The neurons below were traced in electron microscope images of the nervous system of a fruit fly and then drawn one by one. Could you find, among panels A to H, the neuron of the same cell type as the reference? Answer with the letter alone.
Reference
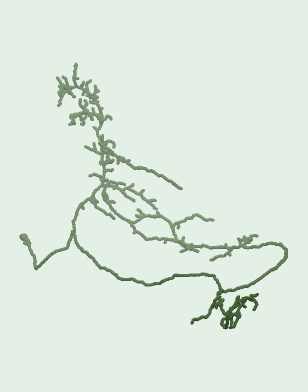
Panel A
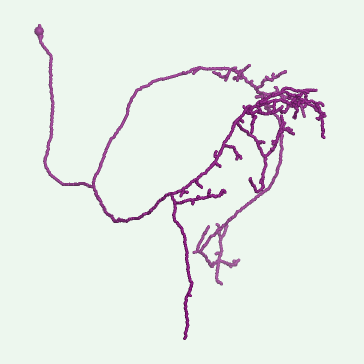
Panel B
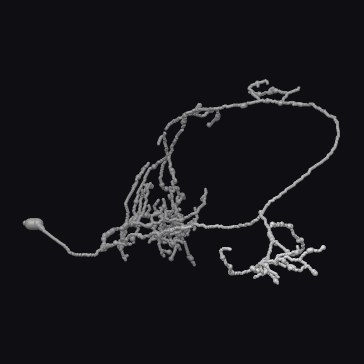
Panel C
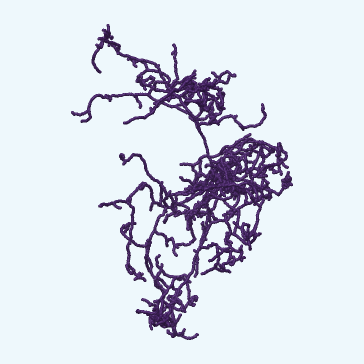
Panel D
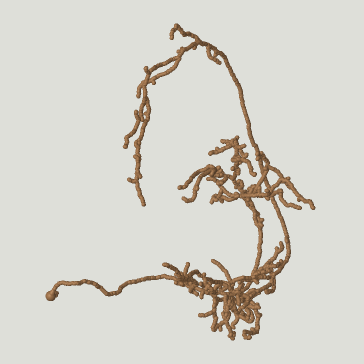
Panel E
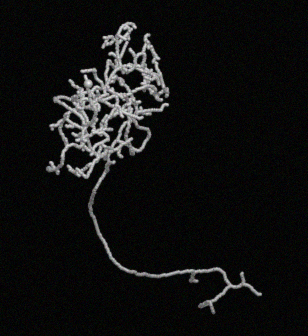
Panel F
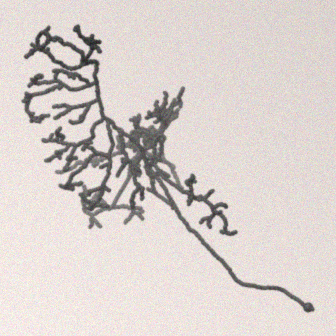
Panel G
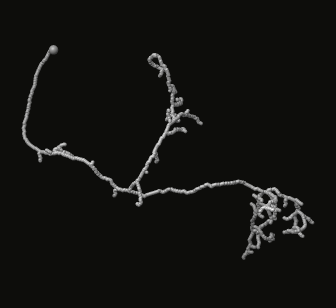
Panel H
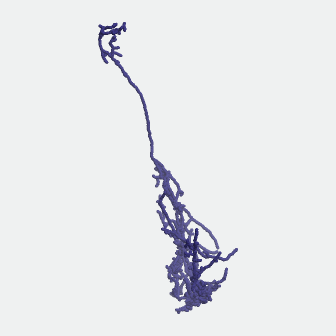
B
